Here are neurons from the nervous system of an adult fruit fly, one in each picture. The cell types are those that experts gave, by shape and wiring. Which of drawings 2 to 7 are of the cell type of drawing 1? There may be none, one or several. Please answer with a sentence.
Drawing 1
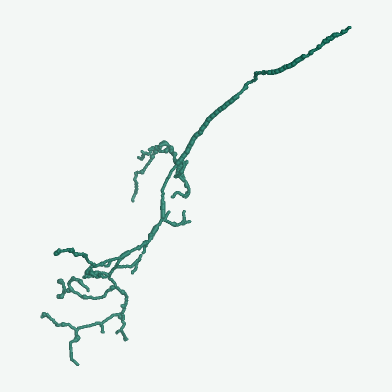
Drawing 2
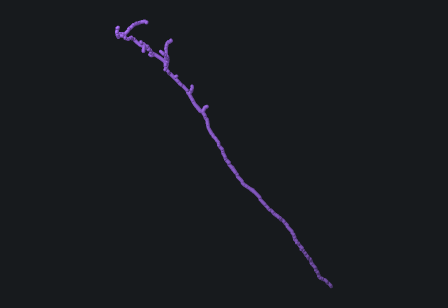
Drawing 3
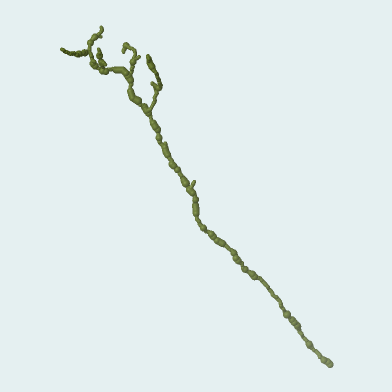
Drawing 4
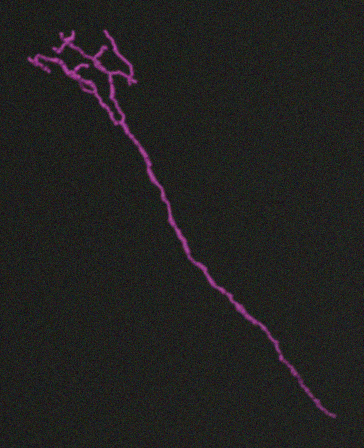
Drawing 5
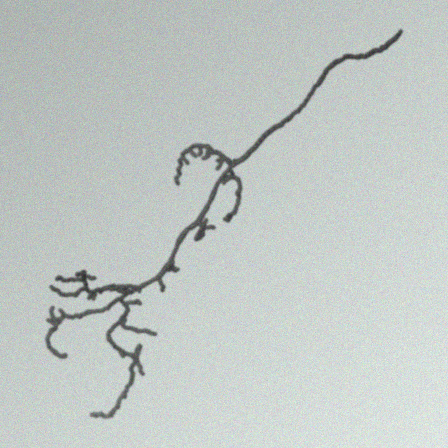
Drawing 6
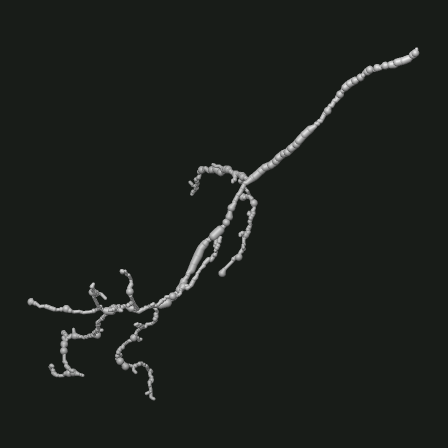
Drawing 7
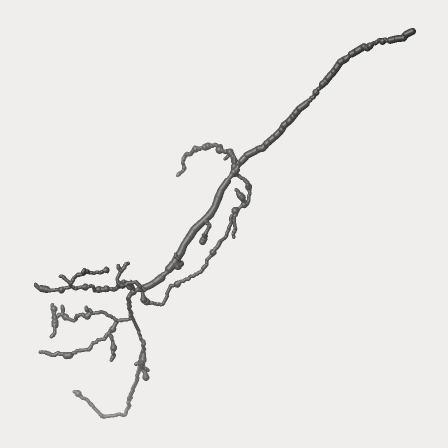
Drawing 5, drawing 6 and drawing 7 are of the same cell type.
